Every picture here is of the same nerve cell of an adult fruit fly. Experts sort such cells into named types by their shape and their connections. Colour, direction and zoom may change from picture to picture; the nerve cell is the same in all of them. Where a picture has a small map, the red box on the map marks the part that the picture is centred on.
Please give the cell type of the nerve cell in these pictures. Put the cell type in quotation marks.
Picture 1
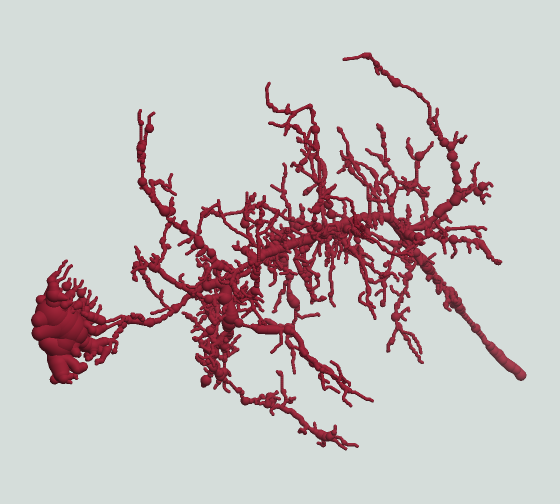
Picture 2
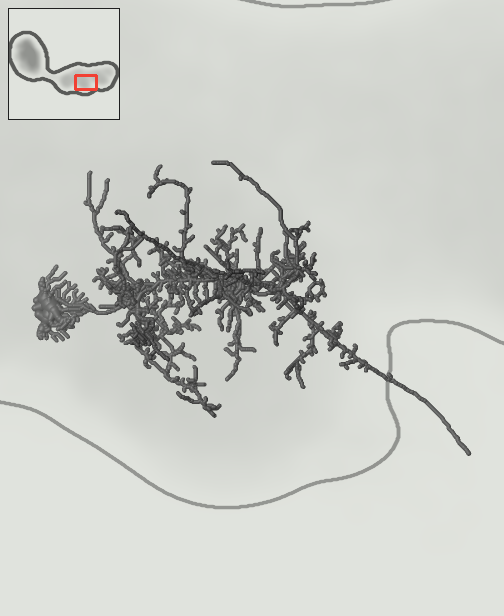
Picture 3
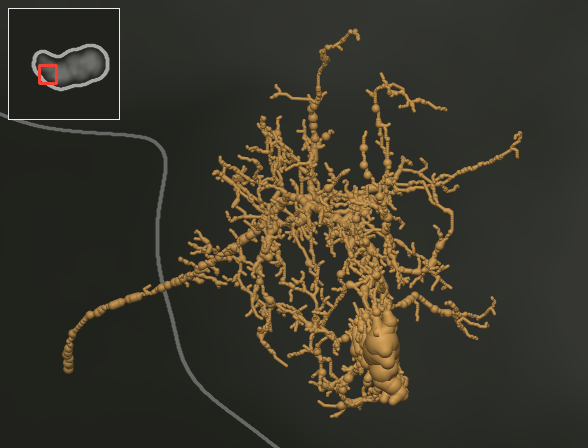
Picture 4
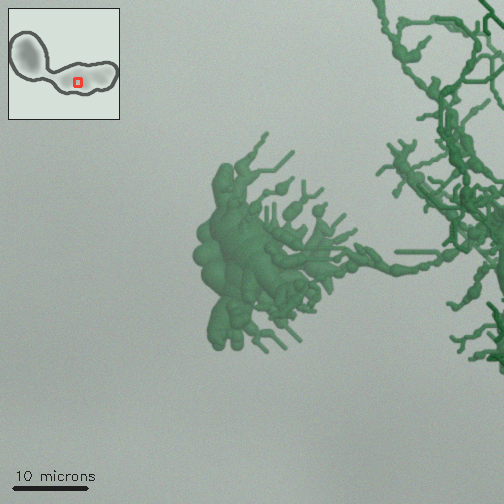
"Ti flexor MN"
